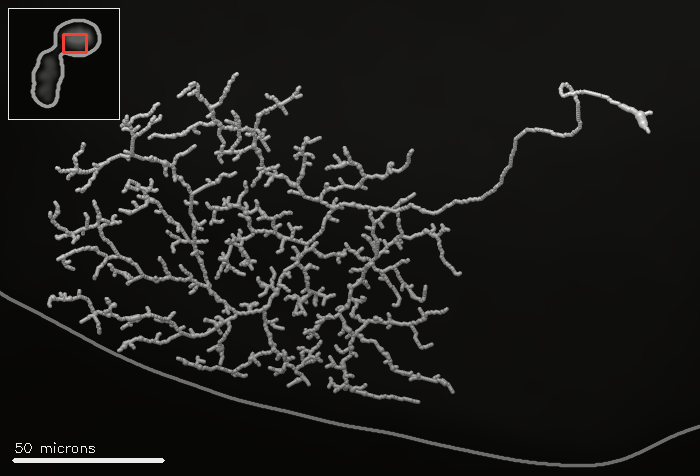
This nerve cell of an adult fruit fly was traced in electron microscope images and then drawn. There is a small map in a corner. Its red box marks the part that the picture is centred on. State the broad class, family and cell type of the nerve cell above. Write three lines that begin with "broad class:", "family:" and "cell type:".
broad class: optic-lobe intrinsic neuron
family: Cm
cell type: Cm21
